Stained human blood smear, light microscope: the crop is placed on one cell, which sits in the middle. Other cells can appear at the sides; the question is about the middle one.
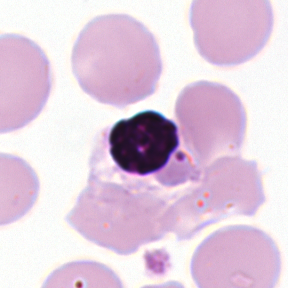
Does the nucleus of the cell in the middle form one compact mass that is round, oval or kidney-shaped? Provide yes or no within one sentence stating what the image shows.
Yes, the nucleus is one compact round, oval or kidney-shaped mass, not lobed or folded.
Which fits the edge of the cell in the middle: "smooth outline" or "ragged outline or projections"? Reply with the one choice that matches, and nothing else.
Ragged outline or projections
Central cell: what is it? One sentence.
What sits at the centre of this crop is a normoblast.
